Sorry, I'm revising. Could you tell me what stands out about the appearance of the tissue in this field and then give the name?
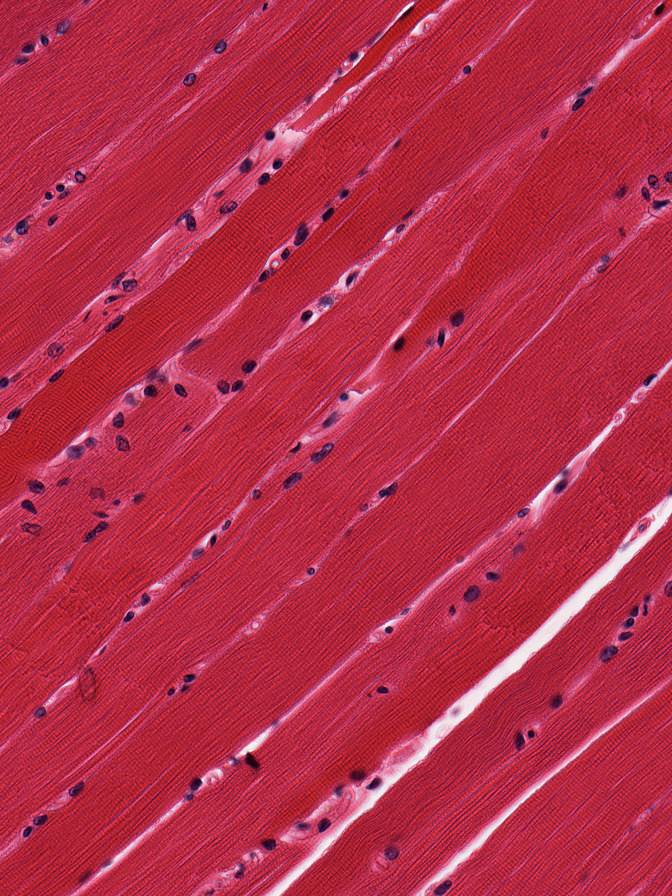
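Fine transverse cross-striations span each muscle fibre's width. Fibres run as separate unbranched bands, not joining one another. Nuclei lie at fibre edges and in the spaces between fibres, not in the middle. Fibre cytoplasm stains a deep, even eosinophilic red. The tissue is skeletal muscle.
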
